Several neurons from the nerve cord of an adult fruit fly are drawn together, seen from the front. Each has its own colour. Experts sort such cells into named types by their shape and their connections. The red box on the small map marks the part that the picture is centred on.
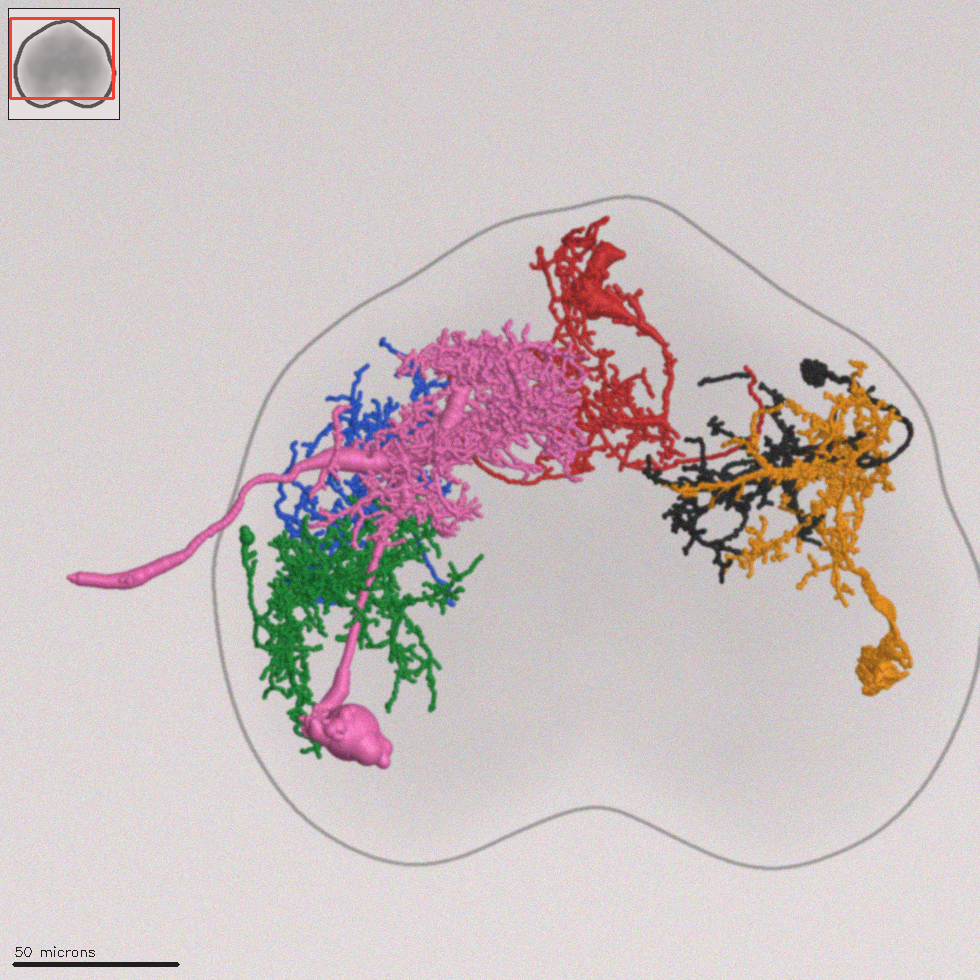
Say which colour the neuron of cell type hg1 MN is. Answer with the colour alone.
pink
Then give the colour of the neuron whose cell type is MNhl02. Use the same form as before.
orange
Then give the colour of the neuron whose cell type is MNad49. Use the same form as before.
red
